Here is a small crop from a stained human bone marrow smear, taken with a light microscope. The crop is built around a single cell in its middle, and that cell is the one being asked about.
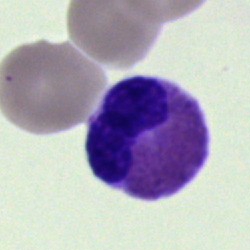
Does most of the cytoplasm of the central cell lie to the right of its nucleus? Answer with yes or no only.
Yes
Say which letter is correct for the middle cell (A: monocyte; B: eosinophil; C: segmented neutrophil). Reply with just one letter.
B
